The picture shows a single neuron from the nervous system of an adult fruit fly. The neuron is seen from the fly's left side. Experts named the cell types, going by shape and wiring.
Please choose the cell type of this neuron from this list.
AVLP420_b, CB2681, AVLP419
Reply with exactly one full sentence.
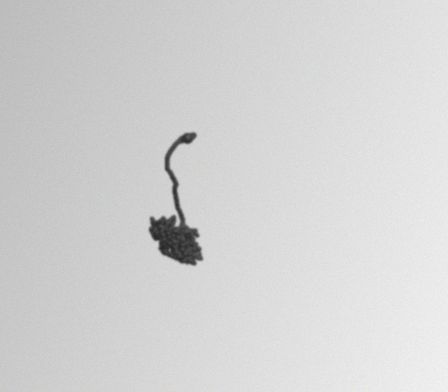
It is as CB2681 that this neuron is typed.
